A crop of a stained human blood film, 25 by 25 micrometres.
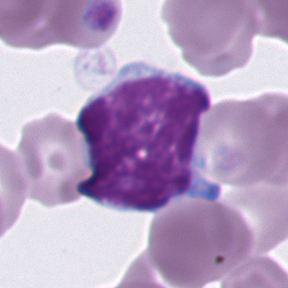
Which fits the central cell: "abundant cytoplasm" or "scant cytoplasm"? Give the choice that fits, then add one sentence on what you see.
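Scant cytoplasm. The cytoplasm is a scant pale-blue rim around the nucleus.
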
